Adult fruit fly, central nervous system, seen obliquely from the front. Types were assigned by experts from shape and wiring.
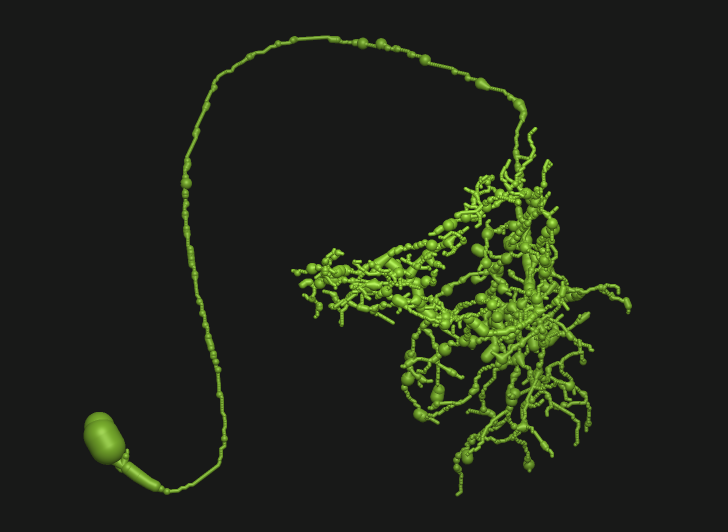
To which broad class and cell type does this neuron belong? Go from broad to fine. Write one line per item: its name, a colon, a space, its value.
broad class: central-brain intrinsic neuron
cell type: SLP072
